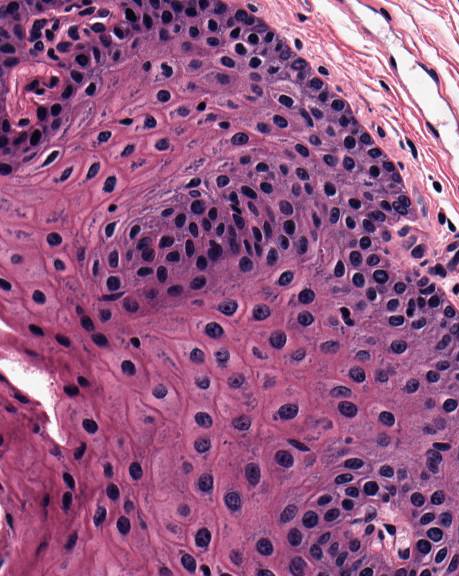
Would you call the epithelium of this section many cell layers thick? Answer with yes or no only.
Yes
